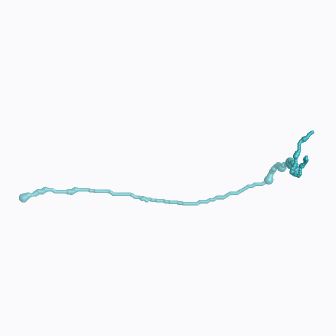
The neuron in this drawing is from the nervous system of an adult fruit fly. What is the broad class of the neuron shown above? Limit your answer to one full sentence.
The neuron belongs to the broad category sensory neuron entering the nerve cord.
